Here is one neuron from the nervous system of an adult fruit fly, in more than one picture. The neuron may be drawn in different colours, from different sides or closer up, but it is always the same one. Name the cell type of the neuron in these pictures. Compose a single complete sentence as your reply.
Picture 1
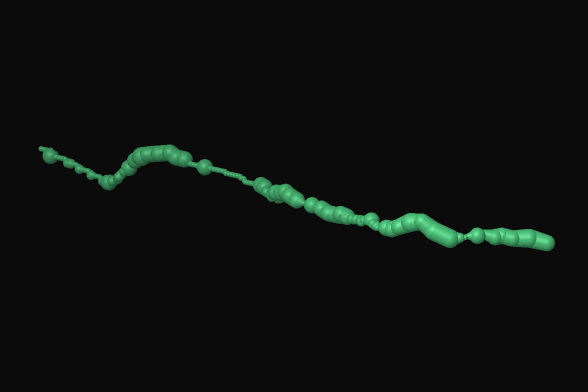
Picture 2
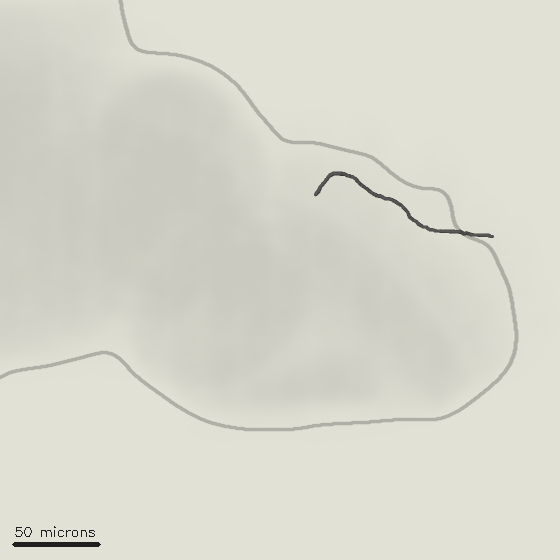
The neuron is categorized under cell type R8y.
